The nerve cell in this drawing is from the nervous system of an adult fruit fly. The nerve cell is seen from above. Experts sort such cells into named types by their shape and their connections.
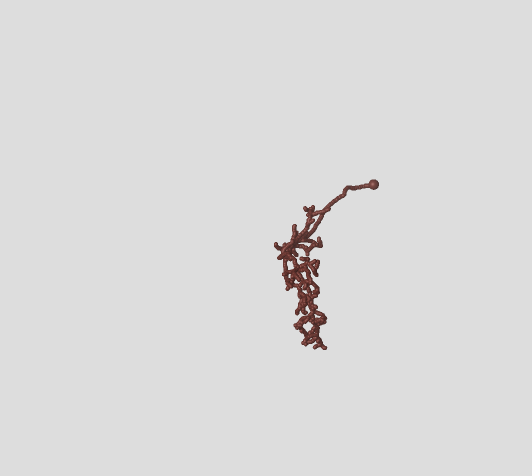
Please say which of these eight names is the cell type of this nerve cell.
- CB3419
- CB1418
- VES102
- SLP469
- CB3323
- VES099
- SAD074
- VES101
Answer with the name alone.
VES102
